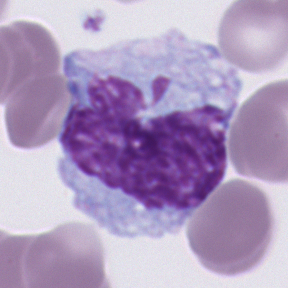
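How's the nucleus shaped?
Folded, a deep cleft cutting in from the top; it fills about 50% of the cell's area.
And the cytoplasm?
Pale grey-blue, in broad bands above and below the nucleus, with a faintly mottled, foamy texture of small pale spots.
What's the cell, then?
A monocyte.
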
